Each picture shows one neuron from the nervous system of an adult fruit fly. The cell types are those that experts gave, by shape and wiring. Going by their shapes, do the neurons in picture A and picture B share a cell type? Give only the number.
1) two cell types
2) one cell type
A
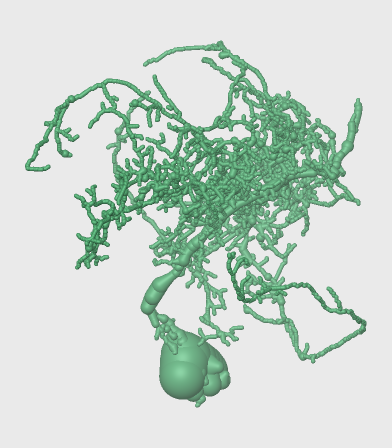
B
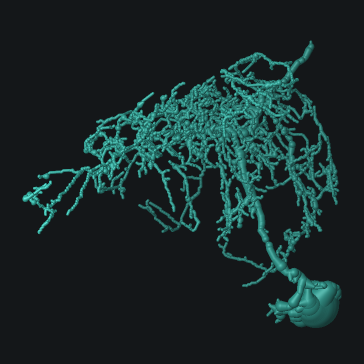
2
